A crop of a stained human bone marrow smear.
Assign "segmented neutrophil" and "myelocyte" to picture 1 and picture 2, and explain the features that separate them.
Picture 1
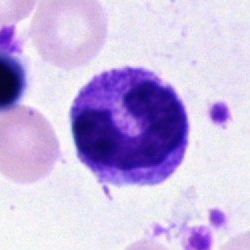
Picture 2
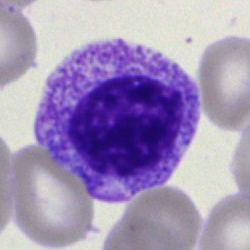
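The segmented neutrophil is the cell in picture 1; picture 2 shows the myelocyte. The segmented neutrophil has a roughly round outline, and a pale cleft enters its nucleus from the top. Its chromatin is dark and coarsely clumped, no nucleoli can be seen, and the cytoplasm contains no vacuoles.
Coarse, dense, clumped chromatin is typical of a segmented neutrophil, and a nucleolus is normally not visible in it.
The myelocyte's chromatin is dark purple and fairly dense, with a mottled pattern. A moderate rim of cytoplasm surrounds its nucleus, crowded with many purple granules set in pale lilac.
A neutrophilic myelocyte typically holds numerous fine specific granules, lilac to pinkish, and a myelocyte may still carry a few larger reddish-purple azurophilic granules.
Nearby, a small purple fragment lies apart on the right of the segmented neutrophil, and a red blood cell touches the lower-left edge of the myelocyte.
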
